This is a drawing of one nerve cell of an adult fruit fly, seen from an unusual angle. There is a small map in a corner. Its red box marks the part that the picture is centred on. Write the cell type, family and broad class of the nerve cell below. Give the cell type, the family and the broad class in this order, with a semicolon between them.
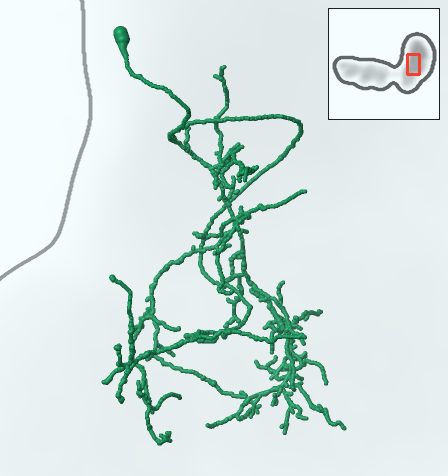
CB2270; hemilineage PSp2; central-brain intrinsic neuron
